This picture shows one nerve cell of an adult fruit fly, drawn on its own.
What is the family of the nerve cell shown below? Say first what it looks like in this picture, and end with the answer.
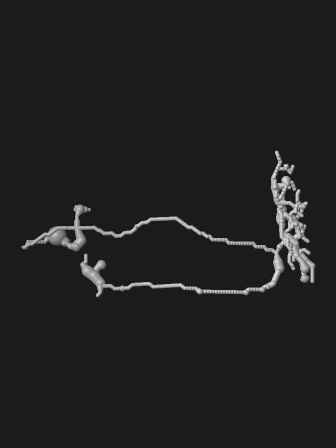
The cell body is on the left of the picture. As drawn here it is wider than it is tall. It is an optic-lobe intrinsic neuron. The family is T.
